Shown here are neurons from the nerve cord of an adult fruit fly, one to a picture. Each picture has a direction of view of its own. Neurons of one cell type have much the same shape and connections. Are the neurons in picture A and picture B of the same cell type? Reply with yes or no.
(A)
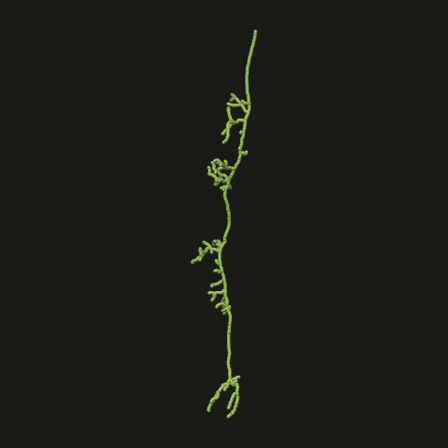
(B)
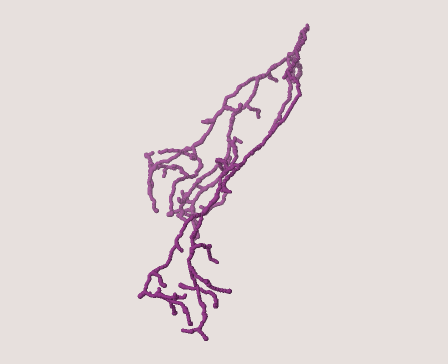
no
